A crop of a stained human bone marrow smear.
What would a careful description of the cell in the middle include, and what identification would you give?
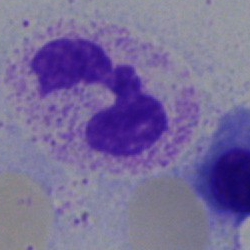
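Chromatin dense, dark purple. No nucleoli seen in the nucleus. Cytoplasm plentiful and pale. Outline roughly round. Segmented neutrophil.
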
